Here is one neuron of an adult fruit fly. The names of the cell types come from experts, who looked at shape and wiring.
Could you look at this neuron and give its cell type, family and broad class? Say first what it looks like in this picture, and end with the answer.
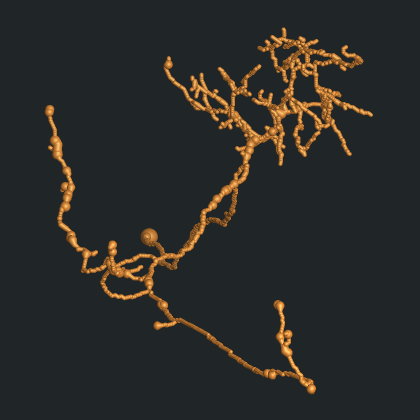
The picture shows dozens of branch ends. In this view it is about as wide as it is tall. The cell type is IN07B075. The family is hemilineage 07B. This is a nerve-cord intrinsic neuron.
